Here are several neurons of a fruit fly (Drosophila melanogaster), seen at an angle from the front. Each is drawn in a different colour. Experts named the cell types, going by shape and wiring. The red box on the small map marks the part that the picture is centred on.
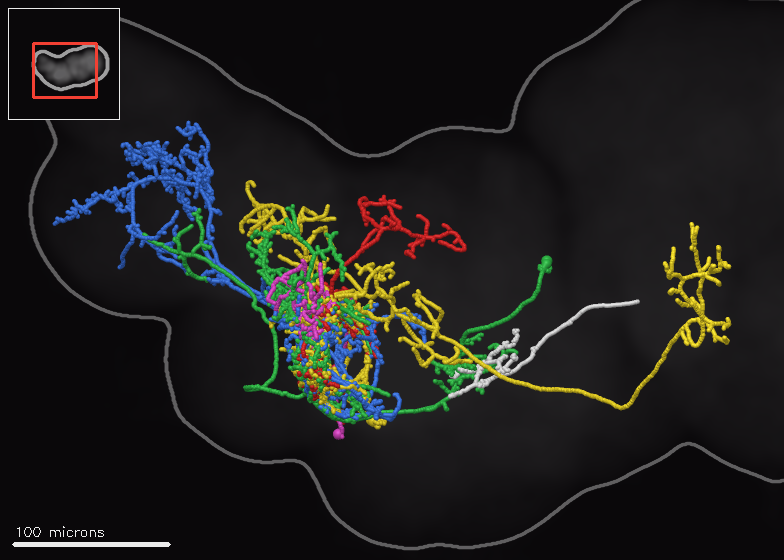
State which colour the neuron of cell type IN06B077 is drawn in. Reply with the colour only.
red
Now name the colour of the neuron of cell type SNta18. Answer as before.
white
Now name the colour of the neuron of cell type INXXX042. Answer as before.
blue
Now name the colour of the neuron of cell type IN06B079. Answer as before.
magenta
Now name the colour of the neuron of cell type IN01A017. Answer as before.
green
